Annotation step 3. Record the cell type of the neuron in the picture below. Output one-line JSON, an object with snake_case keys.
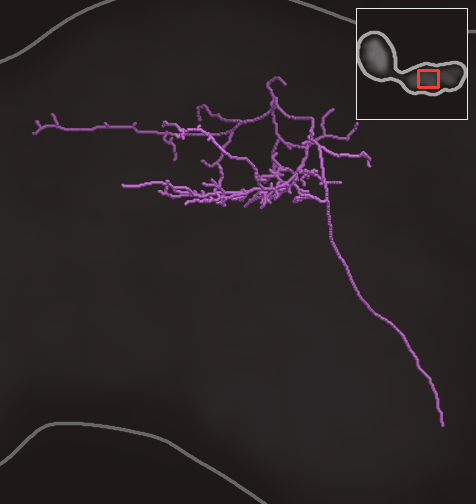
{"cell_type": "IN06A116"}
